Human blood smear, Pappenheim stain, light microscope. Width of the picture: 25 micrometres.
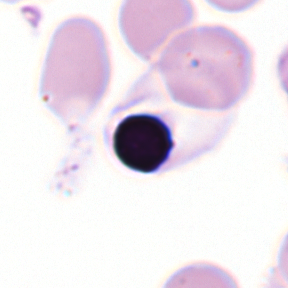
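Normoblast, the cell in the middle of a stained peripheral blood smear. Its nucleus lies off-centre, toward the lower left of the cell, and no nucleoli are visible in it. The cytoplasm is pale pinkish-lilac and shows no granules.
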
